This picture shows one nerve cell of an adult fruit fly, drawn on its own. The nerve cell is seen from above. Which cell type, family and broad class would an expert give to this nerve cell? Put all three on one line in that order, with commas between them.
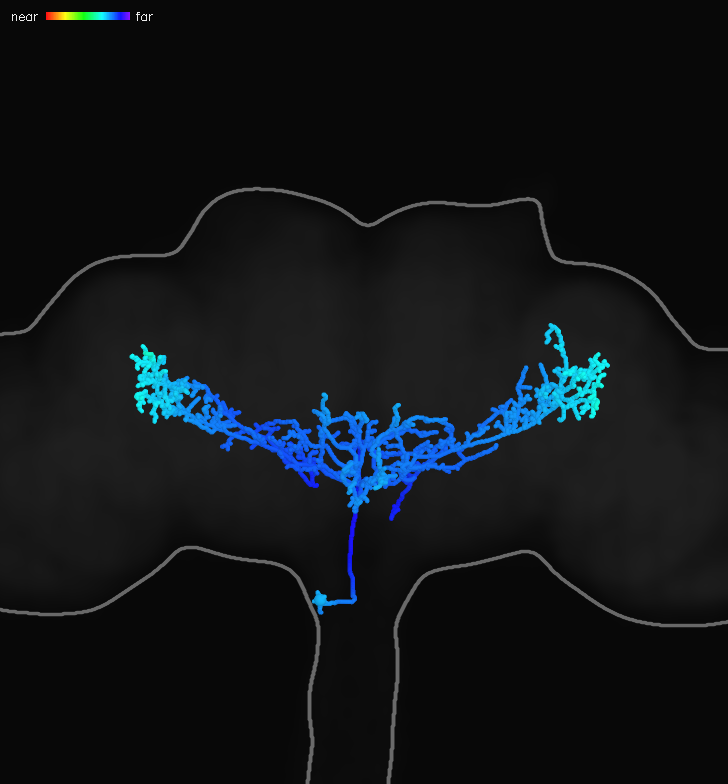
GNG008, hemilineage LB0, central-brain intrinsic neuron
